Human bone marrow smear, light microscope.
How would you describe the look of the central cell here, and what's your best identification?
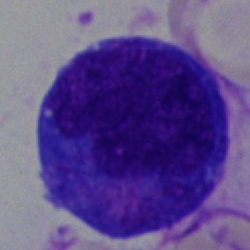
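Nucleus occupies most of the cell. Chromatin dark purple throughout. Cytoplasm deep blue, its visible rim widest along the lower part of the cell. Identification: blast.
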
